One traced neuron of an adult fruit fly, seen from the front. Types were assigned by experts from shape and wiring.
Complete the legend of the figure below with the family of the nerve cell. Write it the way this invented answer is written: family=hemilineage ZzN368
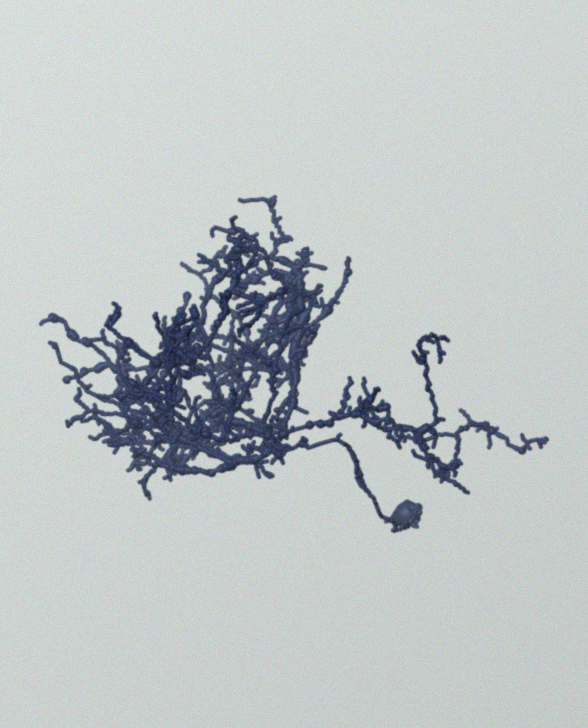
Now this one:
family=hemilineage 14A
